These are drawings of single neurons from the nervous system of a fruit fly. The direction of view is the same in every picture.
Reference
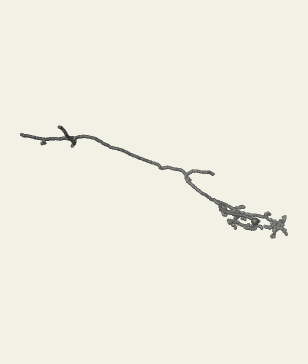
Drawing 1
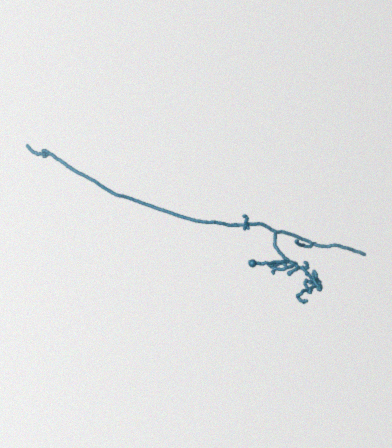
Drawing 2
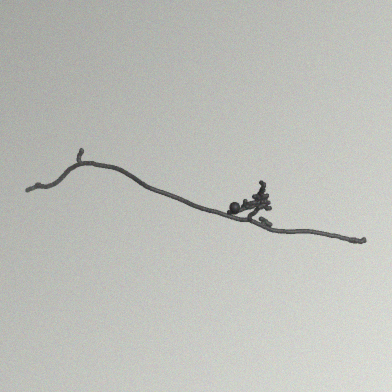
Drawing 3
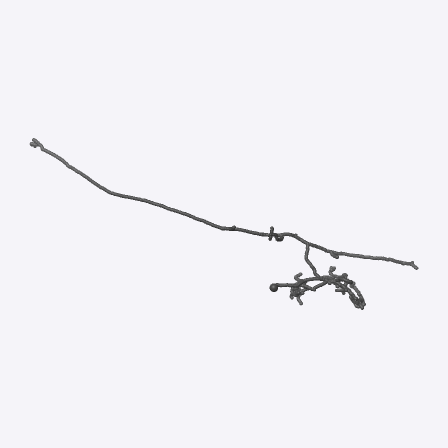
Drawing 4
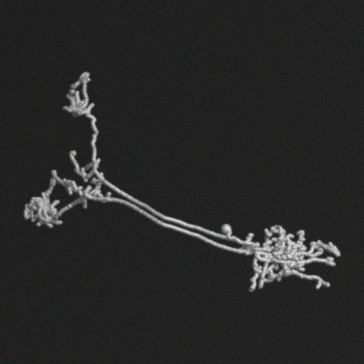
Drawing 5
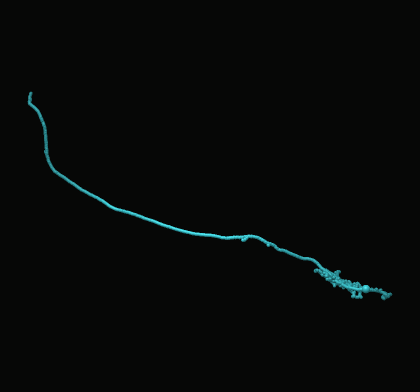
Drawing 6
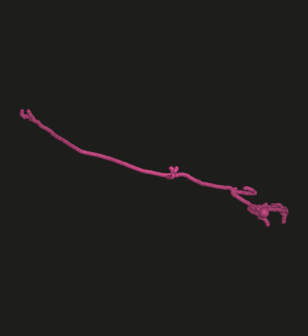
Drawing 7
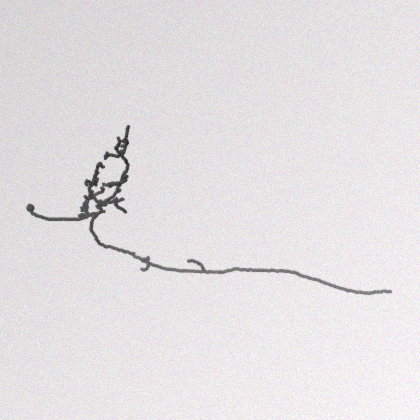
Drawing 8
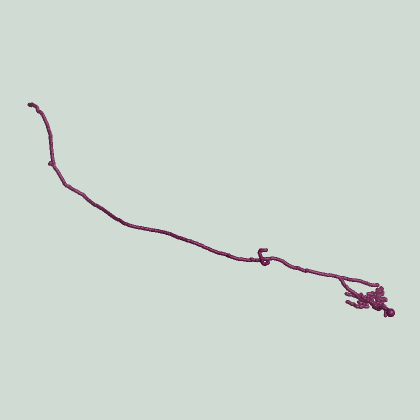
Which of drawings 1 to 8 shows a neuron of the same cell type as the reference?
Drawing 7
